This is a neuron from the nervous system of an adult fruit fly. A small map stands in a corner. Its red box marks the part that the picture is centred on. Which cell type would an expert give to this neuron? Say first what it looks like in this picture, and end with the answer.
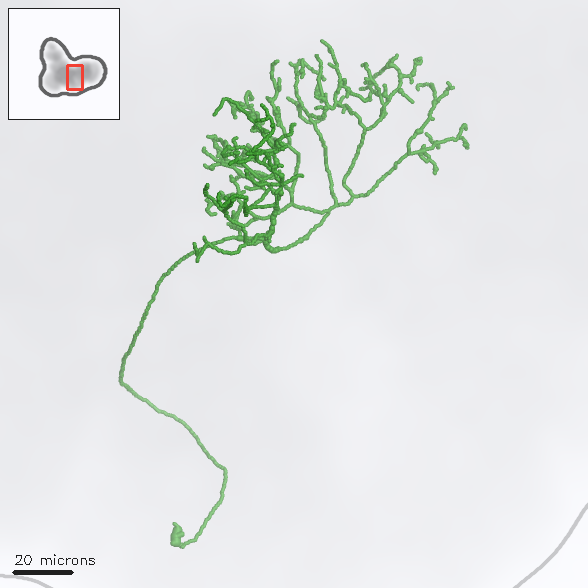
From top to bottom in the picture it spans about 180 microns. Dozens of branch ends can be seen. Its broad class is central-brain intrinsic neuron. It is of cell type FB5J.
